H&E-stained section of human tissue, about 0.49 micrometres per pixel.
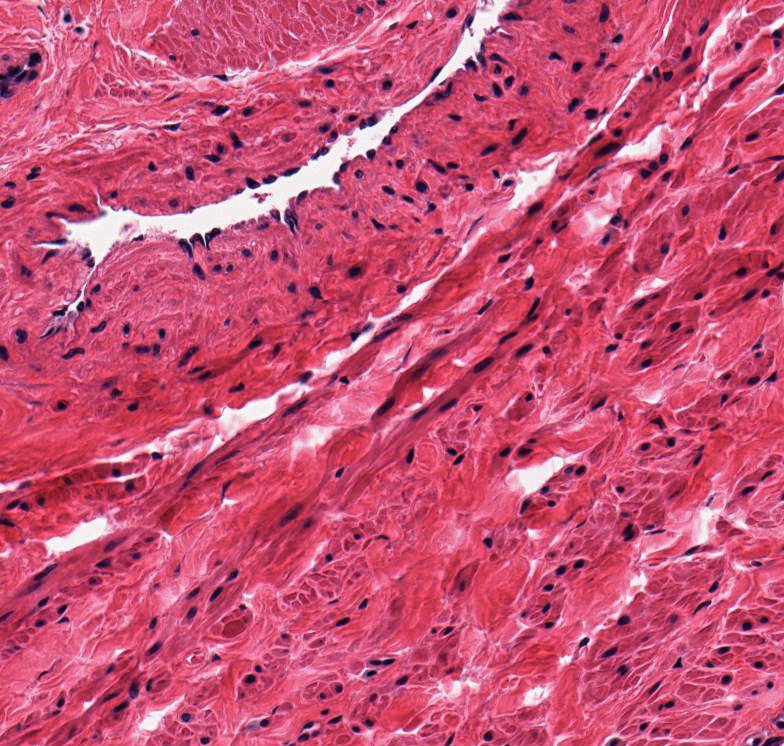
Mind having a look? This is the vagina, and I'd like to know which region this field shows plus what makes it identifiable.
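Smooth muscle. Closely packed bundles fill the field; no epithelium or glands. Cytoplasm strong pink, without cross-striations. Nuclei small, dark, oval to elongated, evenly scattered.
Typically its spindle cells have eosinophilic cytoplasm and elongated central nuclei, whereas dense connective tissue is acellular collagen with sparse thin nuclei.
An empty white cleft runs from the upper left toward the top edge between bundles.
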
